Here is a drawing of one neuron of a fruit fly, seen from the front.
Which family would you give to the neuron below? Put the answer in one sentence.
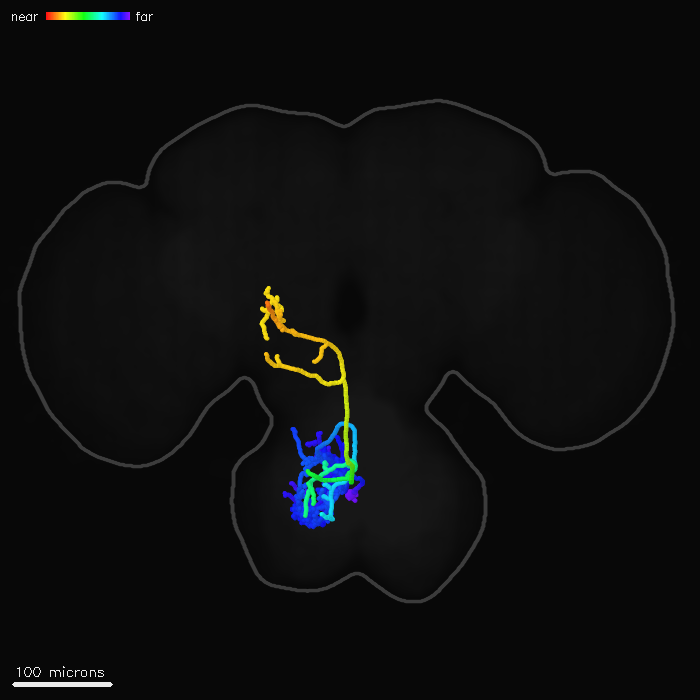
The family is hemilineage 04B.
